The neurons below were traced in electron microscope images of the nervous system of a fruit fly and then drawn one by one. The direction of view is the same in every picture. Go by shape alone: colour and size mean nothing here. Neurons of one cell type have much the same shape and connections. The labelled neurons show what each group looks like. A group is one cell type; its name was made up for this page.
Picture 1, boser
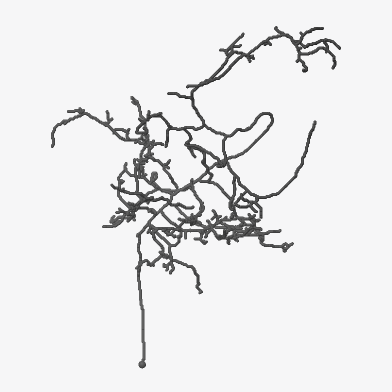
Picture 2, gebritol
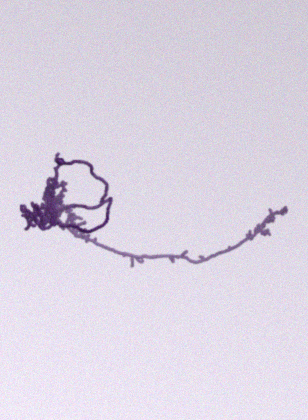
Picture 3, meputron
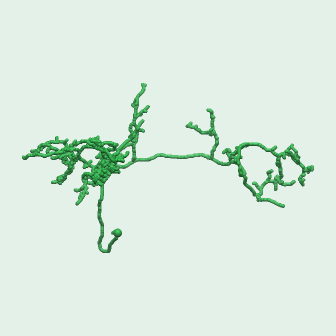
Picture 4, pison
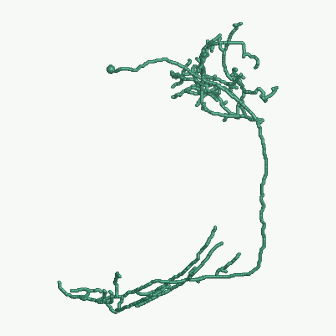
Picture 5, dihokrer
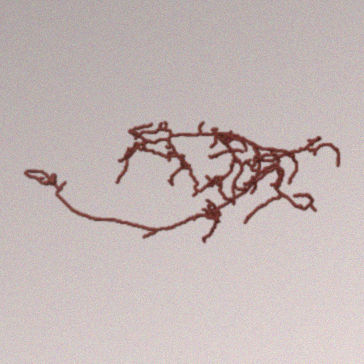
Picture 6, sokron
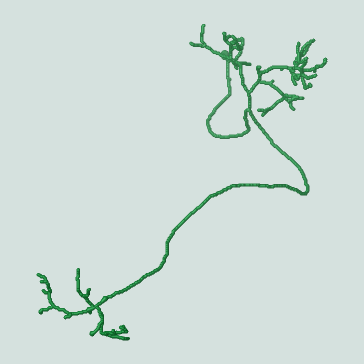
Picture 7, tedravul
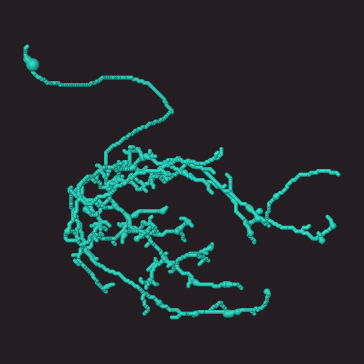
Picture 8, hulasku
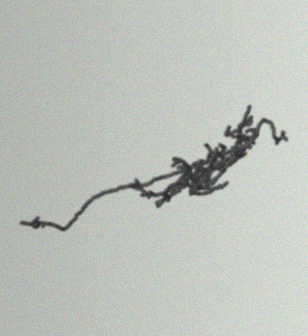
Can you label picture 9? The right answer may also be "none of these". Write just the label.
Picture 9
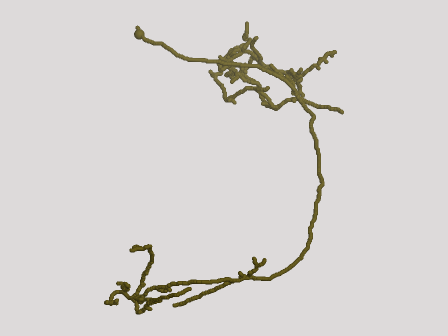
pison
